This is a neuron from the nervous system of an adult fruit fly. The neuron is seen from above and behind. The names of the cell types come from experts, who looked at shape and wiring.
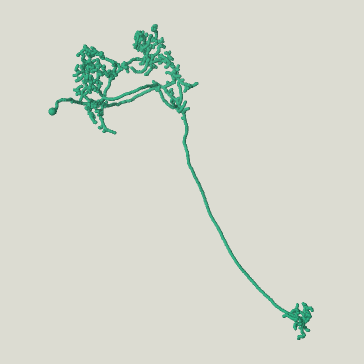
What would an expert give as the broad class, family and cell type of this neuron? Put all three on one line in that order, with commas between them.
descending neuron, DNge, DNge077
